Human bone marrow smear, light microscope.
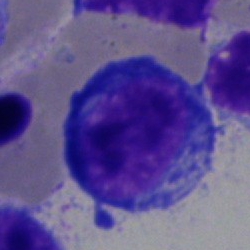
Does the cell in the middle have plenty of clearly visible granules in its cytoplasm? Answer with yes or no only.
No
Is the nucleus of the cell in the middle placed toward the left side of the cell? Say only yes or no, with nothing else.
Yes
